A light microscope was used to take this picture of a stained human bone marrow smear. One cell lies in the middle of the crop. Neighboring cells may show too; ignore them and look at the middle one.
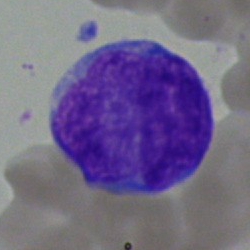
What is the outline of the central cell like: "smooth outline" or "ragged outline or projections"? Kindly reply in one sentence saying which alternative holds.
A smooth edge runs around this cell.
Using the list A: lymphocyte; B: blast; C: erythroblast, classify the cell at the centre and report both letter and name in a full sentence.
The expected answer is option B, the central cell being a blast.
